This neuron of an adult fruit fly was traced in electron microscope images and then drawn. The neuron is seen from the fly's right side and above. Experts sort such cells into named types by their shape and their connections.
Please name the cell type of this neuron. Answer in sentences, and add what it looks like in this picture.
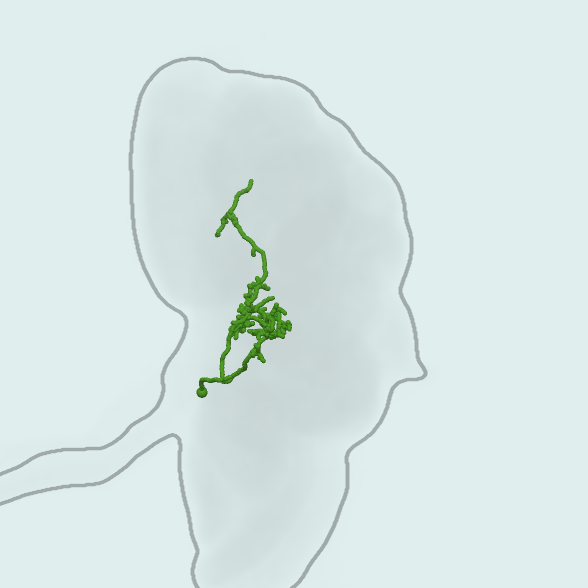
It is of cell type CL282. It is a central-brain intrinsic neuron. In this view it is taller than it is wide.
